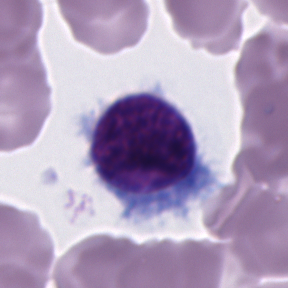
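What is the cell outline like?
Ragged, with fine hair-like projections.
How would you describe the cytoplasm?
Scant and pale blue, widest at the lower right of the nucleus, with no distinct granules.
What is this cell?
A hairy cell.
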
